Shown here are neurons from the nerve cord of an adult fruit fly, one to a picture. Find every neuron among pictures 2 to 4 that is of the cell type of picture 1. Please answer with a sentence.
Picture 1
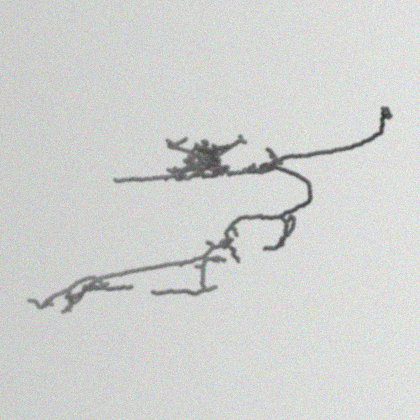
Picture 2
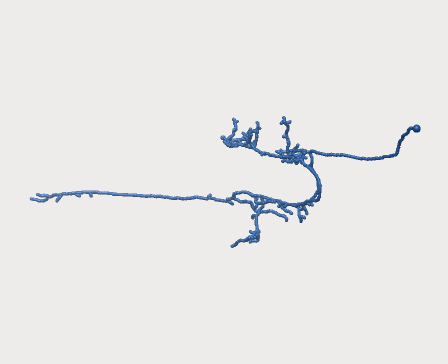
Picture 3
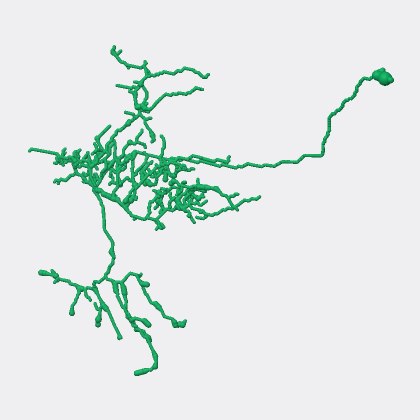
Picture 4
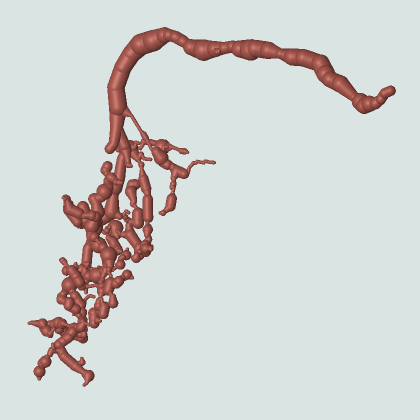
None of them is of the same cell type.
